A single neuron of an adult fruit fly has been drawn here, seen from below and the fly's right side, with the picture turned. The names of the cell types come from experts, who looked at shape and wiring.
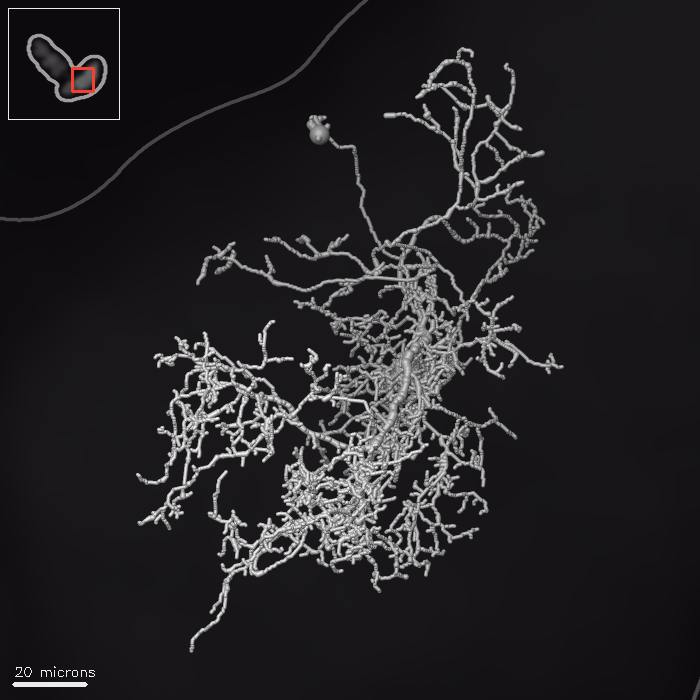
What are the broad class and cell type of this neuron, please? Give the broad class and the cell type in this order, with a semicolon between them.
central-brain intrinsic neuron; VES053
